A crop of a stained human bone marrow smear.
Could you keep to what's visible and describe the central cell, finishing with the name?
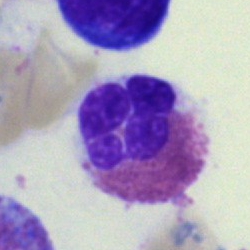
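Starting with the nucleus: it lies in the upper left part of the cell, and its chromatin stains dark purple with a clumped look. Then the cytoplasm, which is filled with pink-red granules, packed densely across all of it that can be seen. The central cell is an eosinophil.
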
